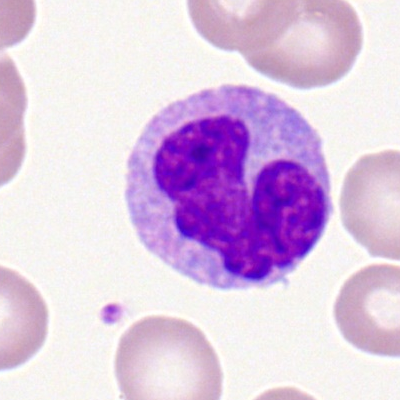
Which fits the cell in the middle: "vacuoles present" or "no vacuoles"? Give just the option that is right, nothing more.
No vacuoles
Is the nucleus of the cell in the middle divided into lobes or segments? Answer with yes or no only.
Yes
